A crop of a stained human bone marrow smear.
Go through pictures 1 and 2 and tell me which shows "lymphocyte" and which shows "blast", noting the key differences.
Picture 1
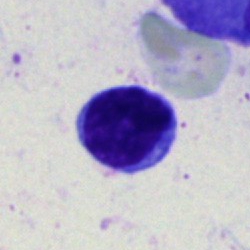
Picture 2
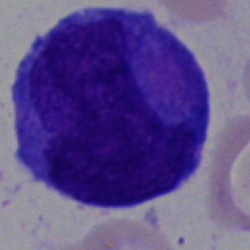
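In picture 1 is a lymphocyte; in picture 2, a blast. The lymphocyte has a round to slightly oval, smooth outline, with cytoplasm reduced to a thin rim that is clearest along the lower right edge. Its chromatin is dark purple and densely clumped, and neither distinct nucleoli nor cytoplasmic granules are seen.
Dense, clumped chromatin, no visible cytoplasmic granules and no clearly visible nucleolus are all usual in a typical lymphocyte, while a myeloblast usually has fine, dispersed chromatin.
The blast is roughly round, with a rim of cytoplasm staining deep blue and a paler purple zone in its upper right part.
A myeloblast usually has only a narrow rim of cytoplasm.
No distinct granules can be seen in the blast's cytoplasm. Pale red cells lie beside the blast at the right and bottom edges of its picture, and a single pale, unnucleated red cell sits just to the upper right of the lymphocyte.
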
